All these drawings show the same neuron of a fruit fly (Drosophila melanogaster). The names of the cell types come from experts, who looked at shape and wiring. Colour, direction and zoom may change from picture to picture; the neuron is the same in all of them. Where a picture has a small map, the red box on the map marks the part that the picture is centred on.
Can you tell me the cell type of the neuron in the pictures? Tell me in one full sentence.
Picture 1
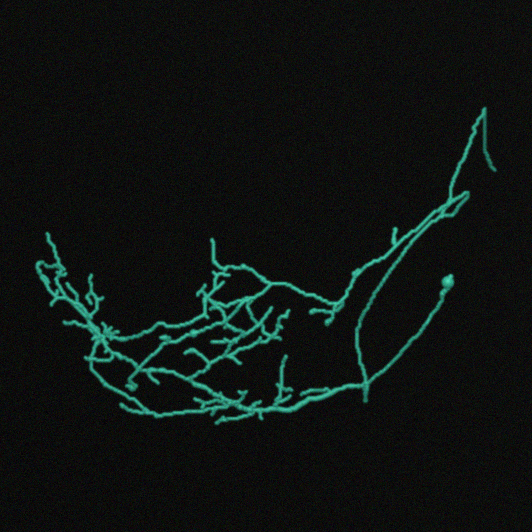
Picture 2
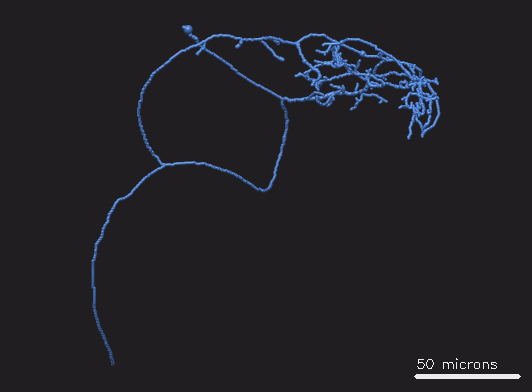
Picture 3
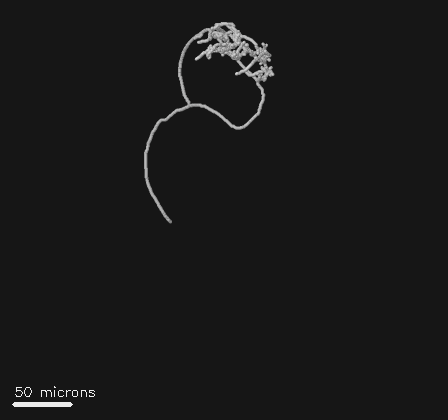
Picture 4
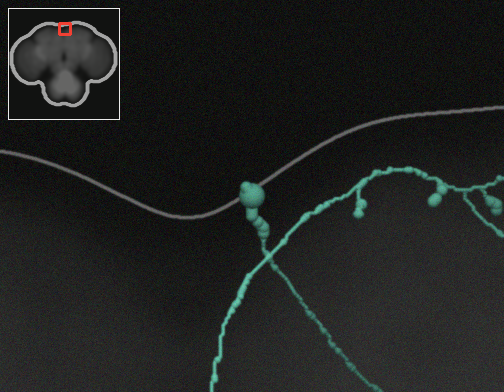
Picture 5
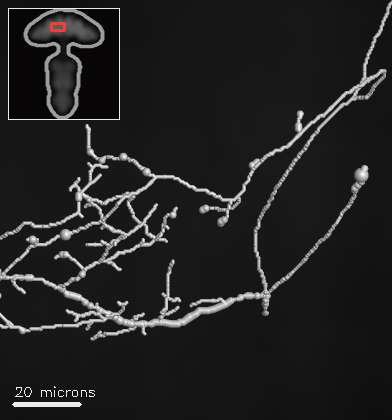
The cell type name for this neuron is CB0943.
